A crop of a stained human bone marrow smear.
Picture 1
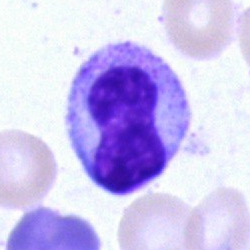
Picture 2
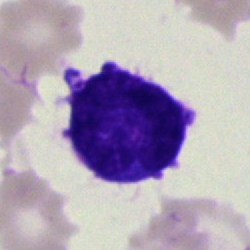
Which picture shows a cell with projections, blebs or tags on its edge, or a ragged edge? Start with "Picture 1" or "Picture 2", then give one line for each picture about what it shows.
Picture 2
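Picture 1: The cell outline is smooth and oval.
Picture 2: Several small knob-like blebs project from the cell margin.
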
